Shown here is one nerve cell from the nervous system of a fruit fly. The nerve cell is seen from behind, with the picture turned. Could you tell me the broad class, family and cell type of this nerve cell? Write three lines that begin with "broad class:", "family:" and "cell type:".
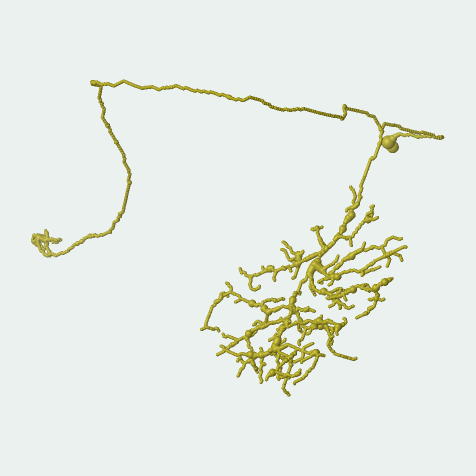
broad class: visual projection neuron
family: MeTu
cell type: MeTu3b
